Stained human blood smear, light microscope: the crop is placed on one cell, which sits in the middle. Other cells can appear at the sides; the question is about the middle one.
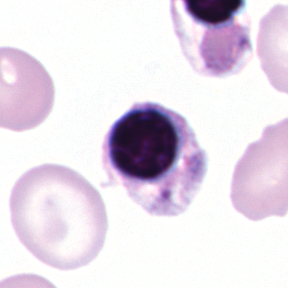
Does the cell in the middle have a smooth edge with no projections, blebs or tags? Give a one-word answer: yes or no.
No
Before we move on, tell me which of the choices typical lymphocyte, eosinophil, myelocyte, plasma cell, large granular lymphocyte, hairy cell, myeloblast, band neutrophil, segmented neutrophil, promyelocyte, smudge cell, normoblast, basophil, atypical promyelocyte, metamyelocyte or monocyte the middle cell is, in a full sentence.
As for the cell in the middle, it is a normoblast.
